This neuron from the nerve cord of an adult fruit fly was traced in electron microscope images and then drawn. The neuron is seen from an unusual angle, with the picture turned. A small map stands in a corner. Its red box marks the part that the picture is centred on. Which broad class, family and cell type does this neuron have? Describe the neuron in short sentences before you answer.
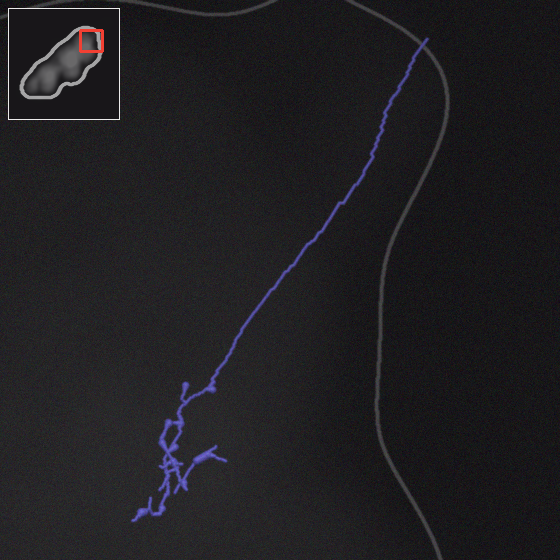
The drawing shows no cell body. In this view it is taller than it is wide. It is a descending neuron. The family is hemilineage MX3. The cell type is DNg83.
